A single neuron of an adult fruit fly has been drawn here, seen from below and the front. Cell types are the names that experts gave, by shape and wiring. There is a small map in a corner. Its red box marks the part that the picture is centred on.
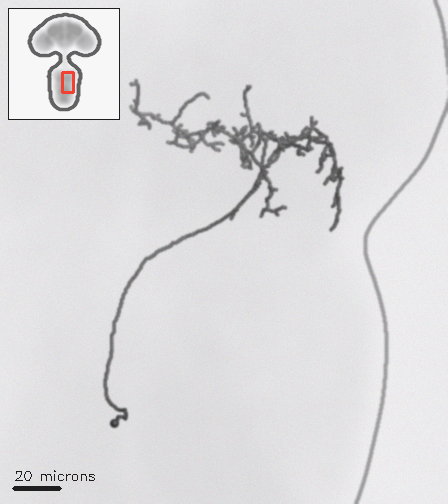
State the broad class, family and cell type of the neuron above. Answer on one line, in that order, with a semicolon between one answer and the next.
nerve-cord intrinsic neuron; hemilineage 06B; IN06B066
